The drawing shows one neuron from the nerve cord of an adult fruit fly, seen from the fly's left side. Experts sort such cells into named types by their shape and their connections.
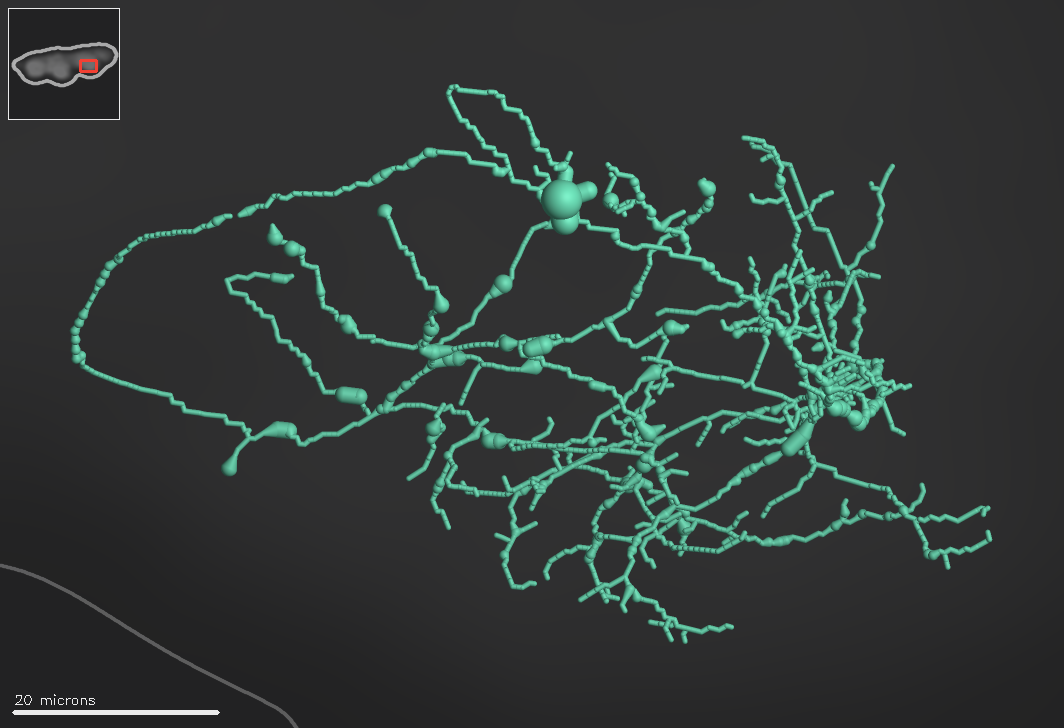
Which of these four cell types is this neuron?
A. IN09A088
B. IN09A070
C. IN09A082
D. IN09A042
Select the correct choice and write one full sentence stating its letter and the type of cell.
It is IN09A088, given as option A, that the neuron is by cell type.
